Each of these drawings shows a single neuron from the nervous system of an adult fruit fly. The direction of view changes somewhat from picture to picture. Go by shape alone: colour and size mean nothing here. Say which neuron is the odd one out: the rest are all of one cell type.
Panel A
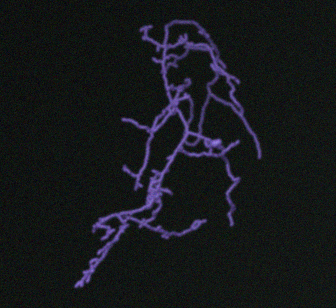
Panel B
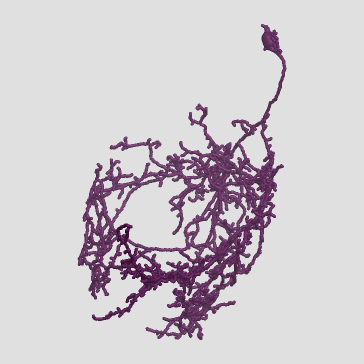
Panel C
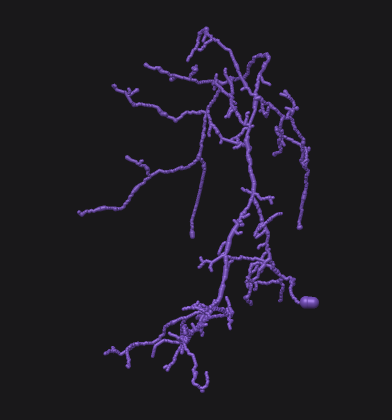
B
